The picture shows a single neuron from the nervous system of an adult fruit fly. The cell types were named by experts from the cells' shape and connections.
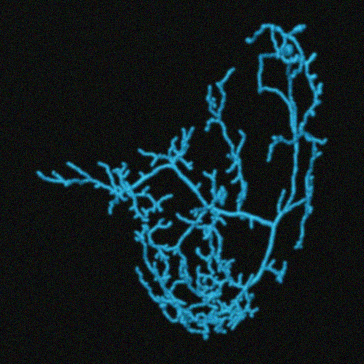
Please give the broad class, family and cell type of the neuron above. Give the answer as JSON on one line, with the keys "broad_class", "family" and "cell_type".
{"broad_class": "nerve-cord intrinsic neuron", "family": "hemilineage 16B", "cell_type": "IN16B039"}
